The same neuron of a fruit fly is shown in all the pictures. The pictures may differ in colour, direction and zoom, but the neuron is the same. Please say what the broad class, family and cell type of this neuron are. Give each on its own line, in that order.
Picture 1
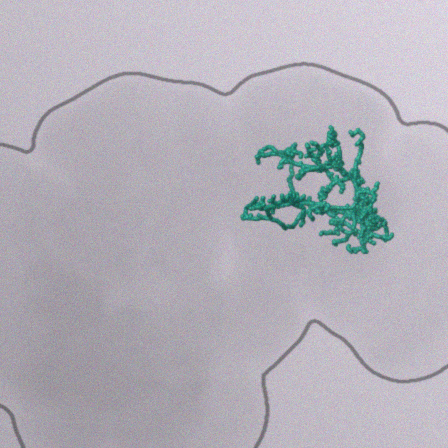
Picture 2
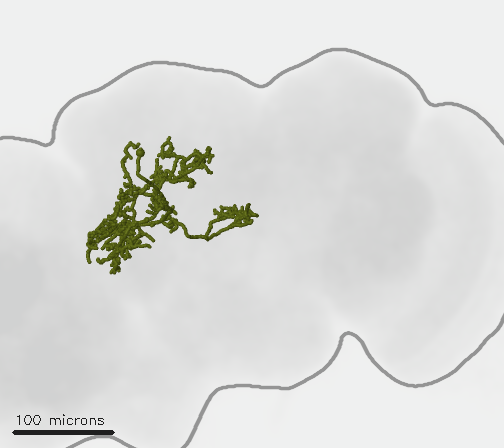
central-brain intrinsic neuron
hemilineage SMPpv2_ventral
AVLP705m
